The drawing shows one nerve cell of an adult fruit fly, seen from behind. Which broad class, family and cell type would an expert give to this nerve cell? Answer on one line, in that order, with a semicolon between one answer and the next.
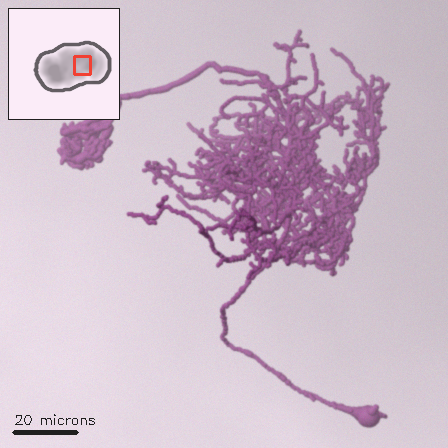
central-brain intrinsic neuron; hemilineage LALv1_dorsal; LNO2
